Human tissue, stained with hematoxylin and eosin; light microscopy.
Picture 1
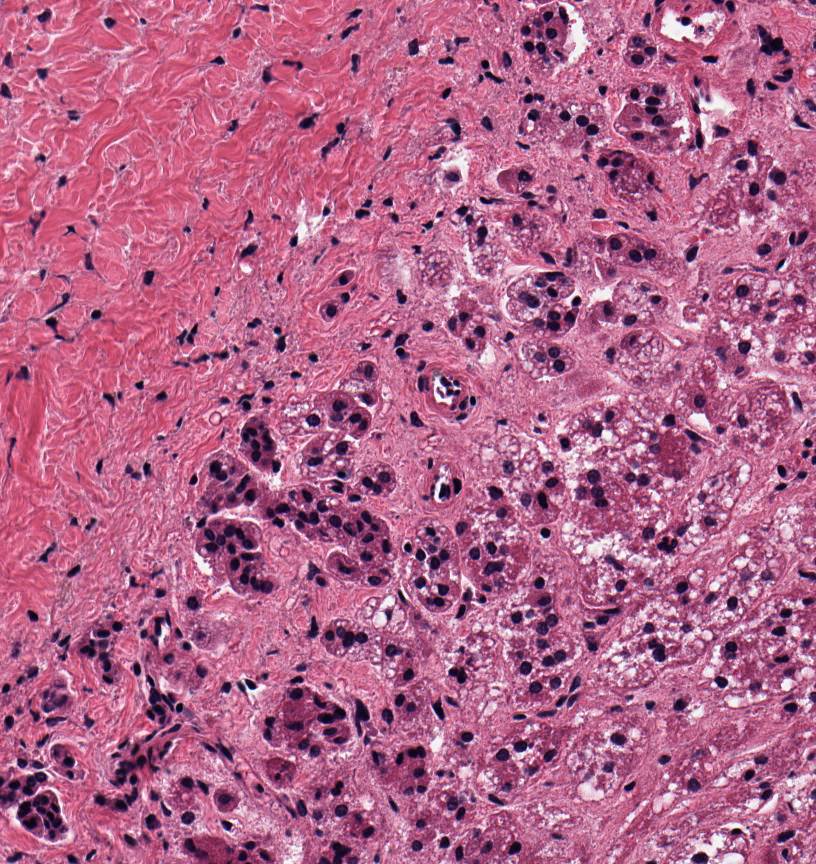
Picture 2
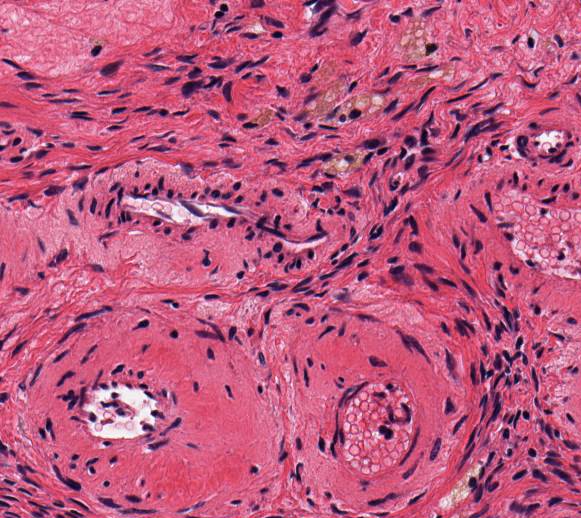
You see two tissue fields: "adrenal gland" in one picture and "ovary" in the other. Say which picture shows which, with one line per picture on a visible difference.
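Picture 1 – adrenal gland. The nuclei within the nests are small, round and darkly stained.
Picture 2 – ovary. Spindle cells with elongated, dark-staining nuclei are scattered throughout the field.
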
